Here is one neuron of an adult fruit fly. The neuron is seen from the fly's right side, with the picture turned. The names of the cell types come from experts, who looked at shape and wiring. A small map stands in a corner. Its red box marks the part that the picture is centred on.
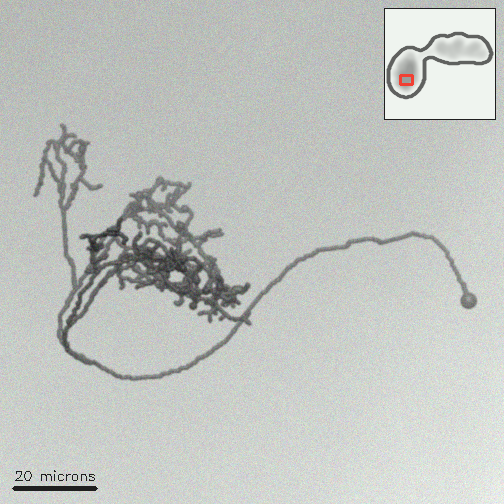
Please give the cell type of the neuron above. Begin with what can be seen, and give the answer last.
The cell body can be seen on the right of the picture. By the scale bar it is about 110 microns wide in this view. The picture shows dozens of branch ends. It is a central-brain intrinsic neuron. It is of cell type FB5U.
